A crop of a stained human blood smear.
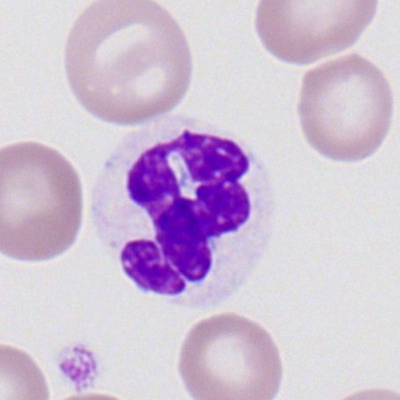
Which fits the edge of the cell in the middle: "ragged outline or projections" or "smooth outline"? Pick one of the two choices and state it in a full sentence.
There is a smooth outline around this cell, free of projections.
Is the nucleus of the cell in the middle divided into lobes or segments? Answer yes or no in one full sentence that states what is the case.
Yes, there is a nucleus divided into separate lobes in this cell.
